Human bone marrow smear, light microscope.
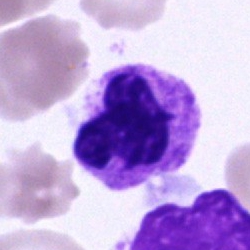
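Segmented neutrophil: the cell in the middle. Its nucleus lies toward the left side of the cell and is irregular, with folds and indentations in the outline. Chromatin stains dark purple and looks dense. Fine purple granules in the cytoplasm.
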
